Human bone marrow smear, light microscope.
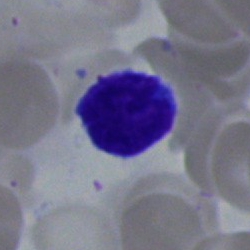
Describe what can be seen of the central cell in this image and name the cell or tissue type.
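This cell has a roughly round outline whose edge is slightly uneven. Its nucleus occupies nearly the whole cell, and the chromatin is dense, dark and coarsely clumped. Throughout, the cell stains deep blue-violet. It is a lymphocyte.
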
